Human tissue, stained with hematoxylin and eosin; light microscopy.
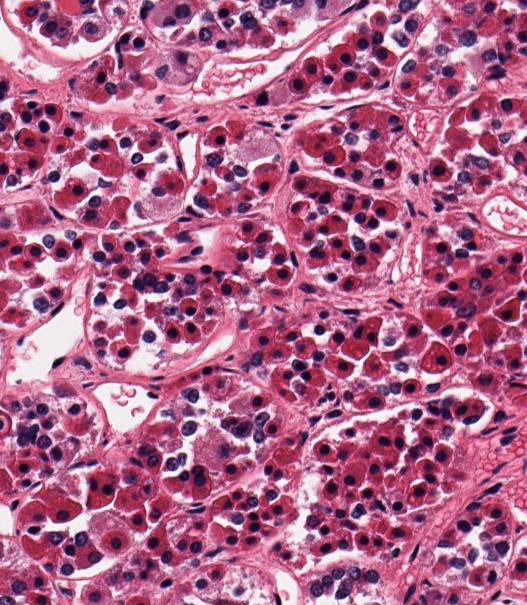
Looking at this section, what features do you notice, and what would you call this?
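Cells are arranged in rounded nests and short cords throughout the field, separated by thin partitions. Many cells, scattered through most nests, have intensely red, eosinophilic cytoplasm. Other cells with paler, grey-purple cytoplasm lie among the red ones, for example near the top centre. Nuclei are small, round and darkly stained. The section is pituitary.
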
